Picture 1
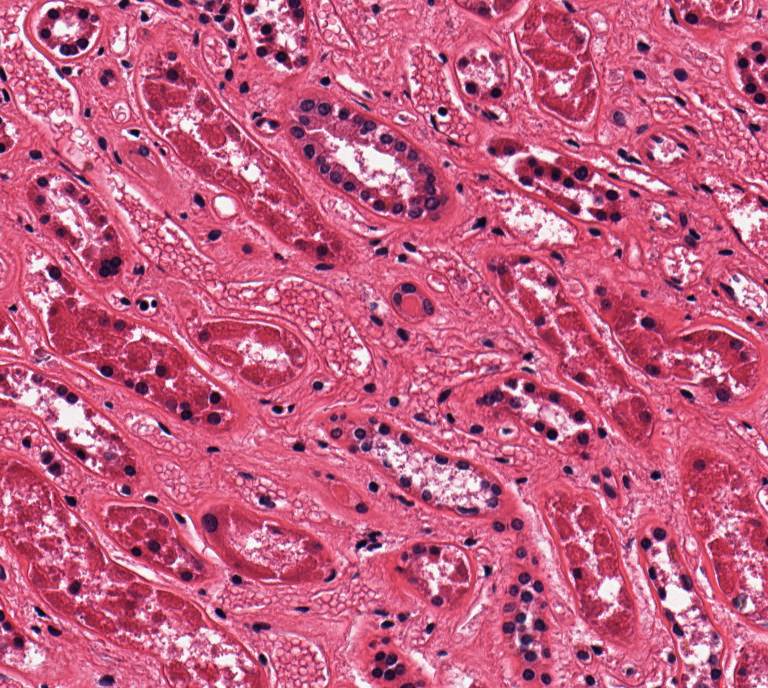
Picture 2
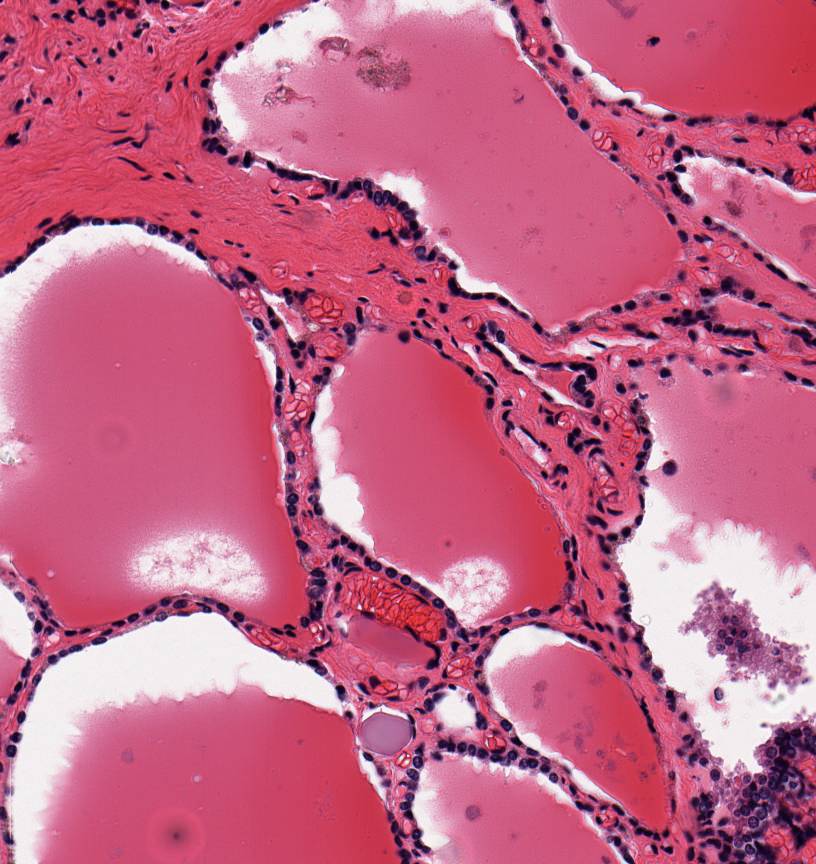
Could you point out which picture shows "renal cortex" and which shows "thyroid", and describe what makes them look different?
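Picture 2 here is thyroid, and picture 1 is renal cortex; let me walk you through each. Notice that picture 1 is filled with closely packed tubules, cut lengthwise and obliquely and running mostly from upper left to lower right. Most are lined by cells with abundant, deeply eosinophilic, granular cytoplasm and small, round, dark-staining nuclei. Many of their lumens hold pale, loose, vacuolated material instead of being cleanly empty. Picture 2 looks quite different: large follicles, rounded to angular, take up most of the field, separated by thin strands of stroma. Their lining is a single layer of flattened cells with dark, elongated nuclei, so compare those elongated nuclei with the round ones in picture 1. Capillaries packed with red blood cells run in the septa between follicles, most prominently near the bottom centre.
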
